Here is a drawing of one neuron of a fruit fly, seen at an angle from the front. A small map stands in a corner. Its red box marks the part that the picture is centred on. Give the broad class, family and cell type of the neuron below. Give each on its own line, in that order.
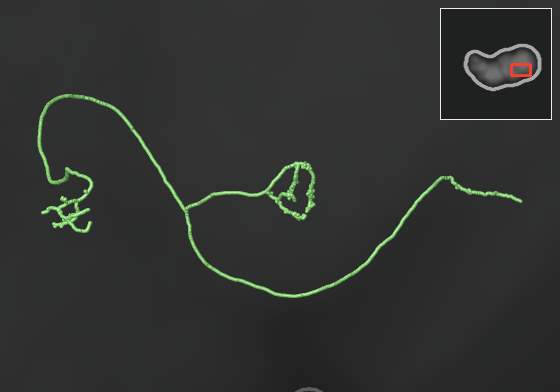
sensory neuron entering the brain
class olfactory
ORN_VM5v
